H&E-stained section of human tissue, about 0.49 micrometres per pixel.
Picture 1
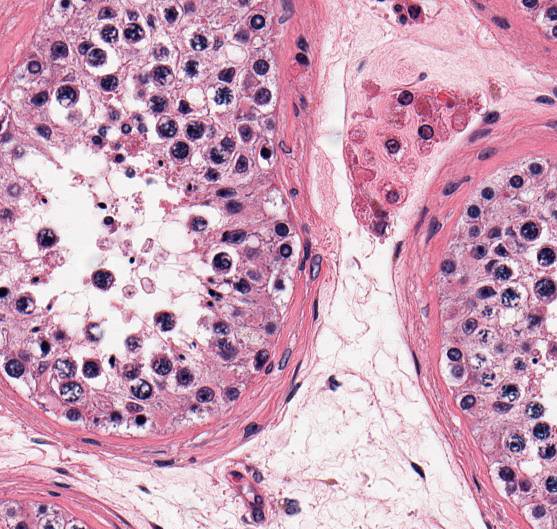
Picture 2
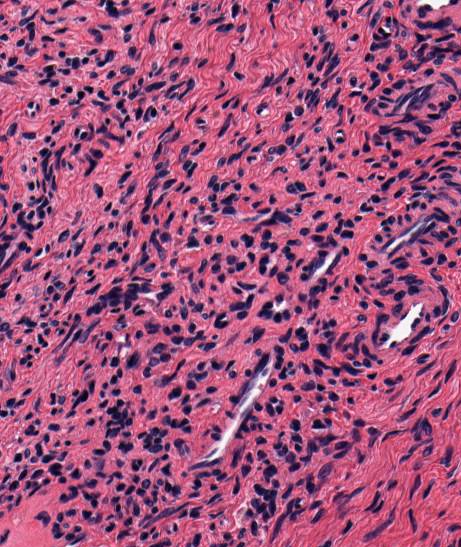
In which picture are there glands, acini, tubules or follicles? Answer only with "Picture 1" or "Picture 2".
Picture 1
